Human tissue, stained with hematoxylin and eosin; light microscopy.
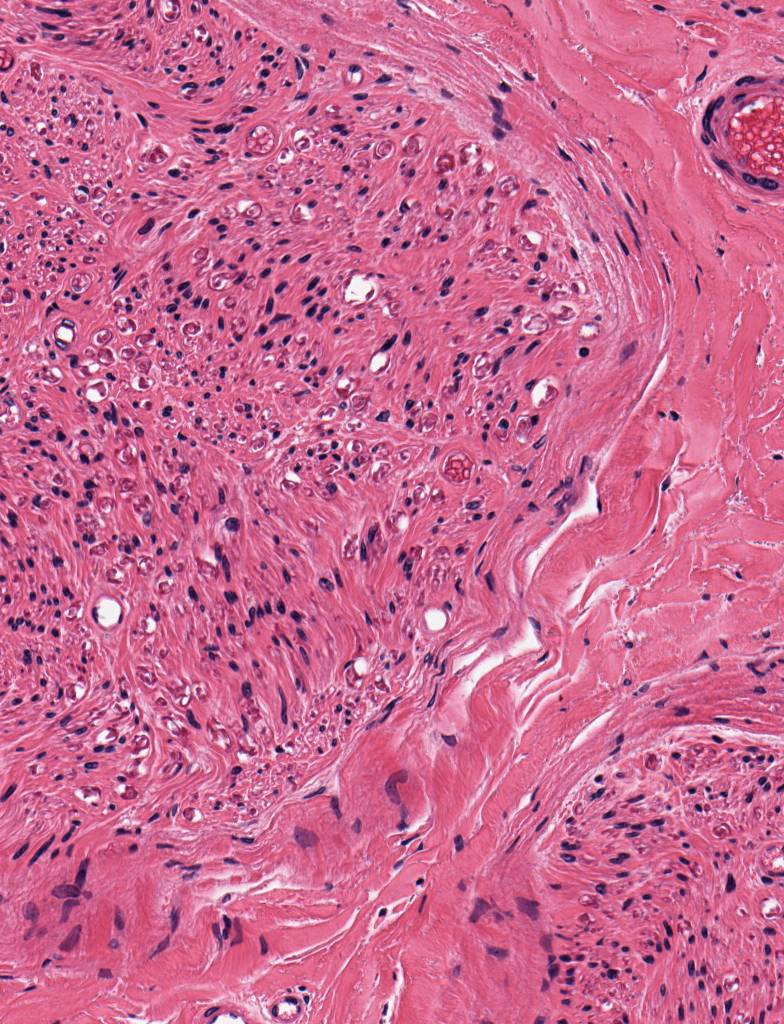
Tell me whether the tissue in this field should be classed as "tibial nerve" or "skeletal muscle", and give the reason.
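The tissue is tibial nerve. The upper half of the large bundle is crowded with small round profiles having clear or pale pink centres. In its lower part, spindle cells with elongated dark nuclei run in wavy streams. A layer of flattened cells curves along its right edge.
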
